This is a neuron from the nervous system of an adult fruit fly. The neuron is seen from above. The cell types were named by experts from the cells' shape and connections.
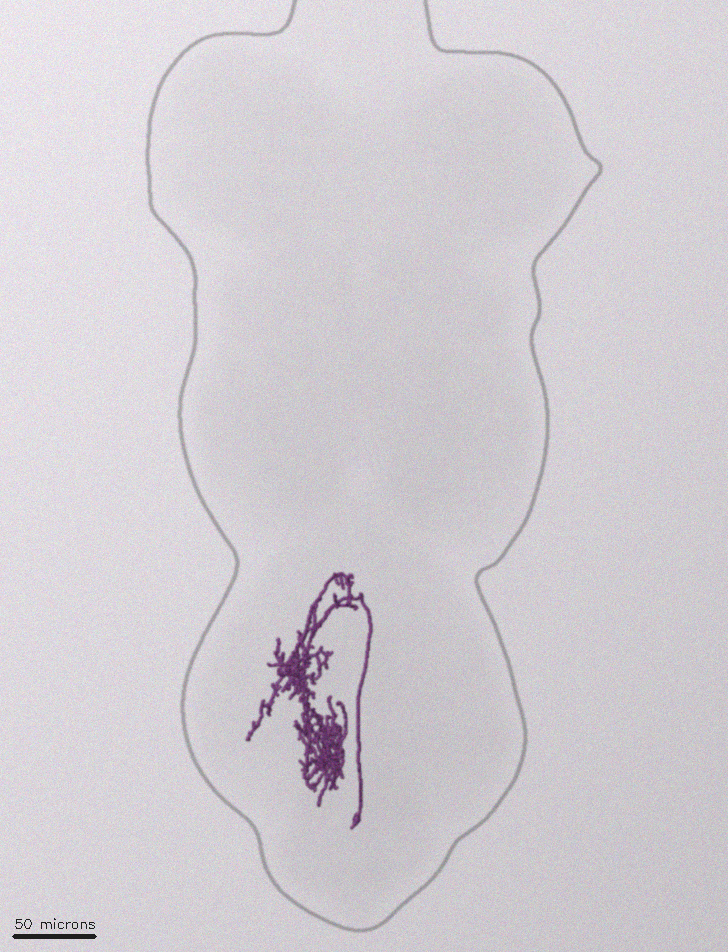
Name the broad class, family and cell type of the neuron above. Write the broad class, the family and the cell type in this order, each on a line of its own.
nerve-cord intrinsic neuron
hemilineage 12B
IN12B027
